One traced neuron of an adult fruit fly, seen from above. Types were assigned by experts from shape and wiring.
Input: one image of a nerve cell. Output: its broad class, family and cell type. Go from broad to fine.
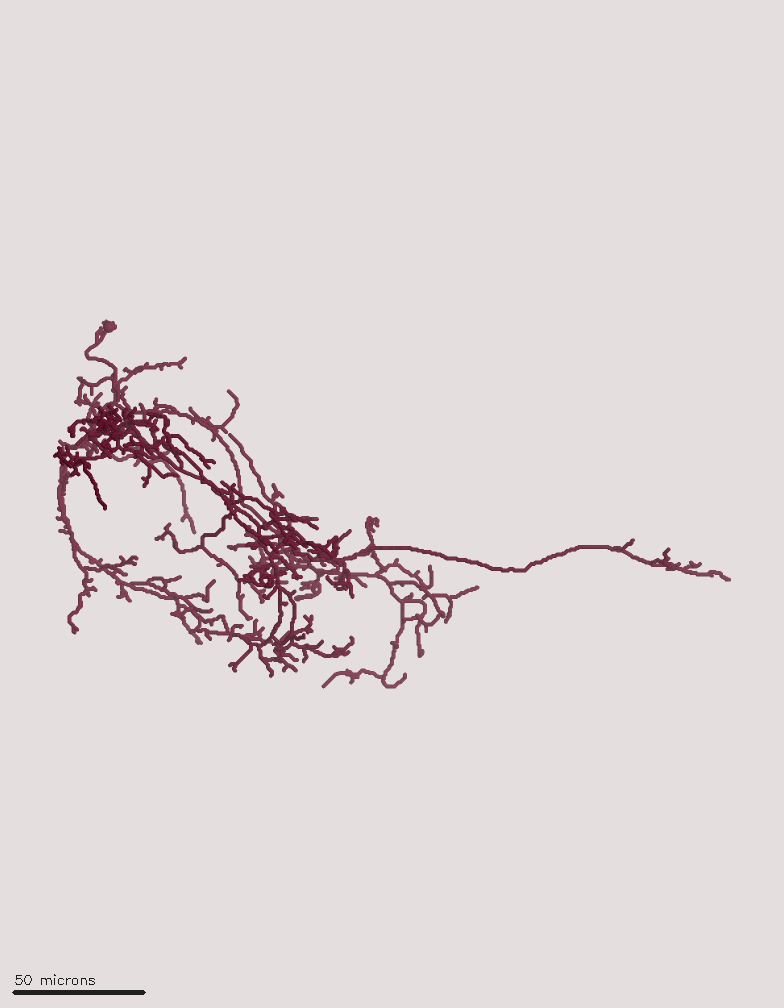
central-brain intrinsic neuron; hemilineage SLPa&l1_anterior; CL071_a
